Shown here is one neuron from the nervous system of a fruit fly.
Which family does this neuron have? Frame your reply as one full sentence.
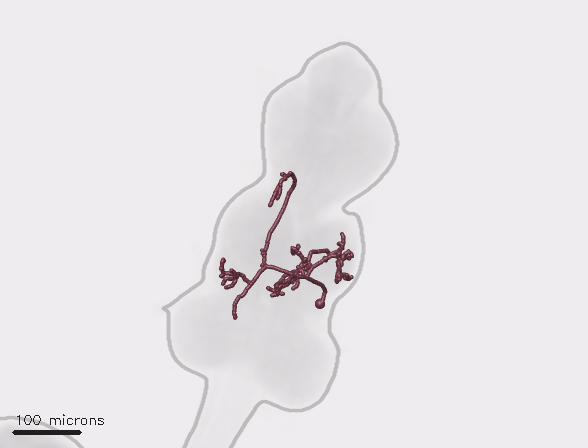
The neuron here is of family hemilineage 07B.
